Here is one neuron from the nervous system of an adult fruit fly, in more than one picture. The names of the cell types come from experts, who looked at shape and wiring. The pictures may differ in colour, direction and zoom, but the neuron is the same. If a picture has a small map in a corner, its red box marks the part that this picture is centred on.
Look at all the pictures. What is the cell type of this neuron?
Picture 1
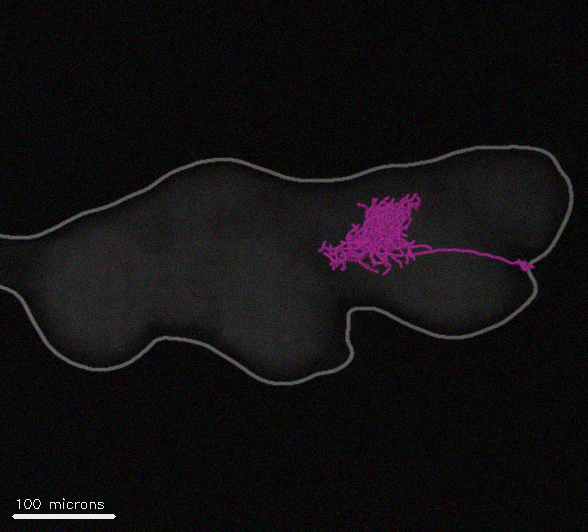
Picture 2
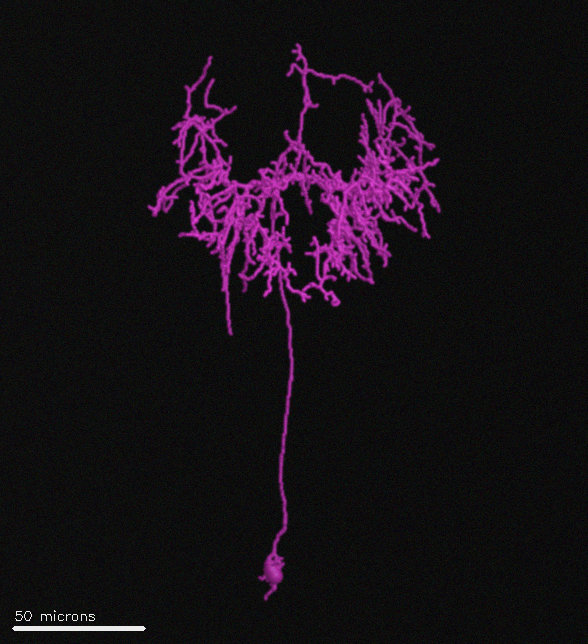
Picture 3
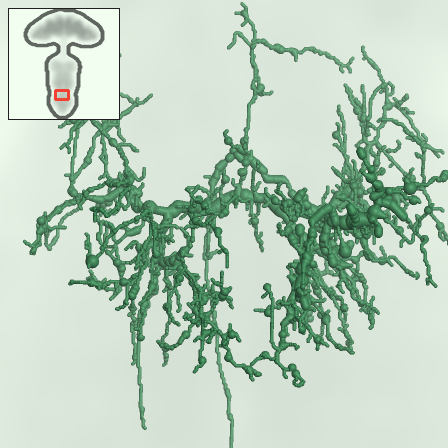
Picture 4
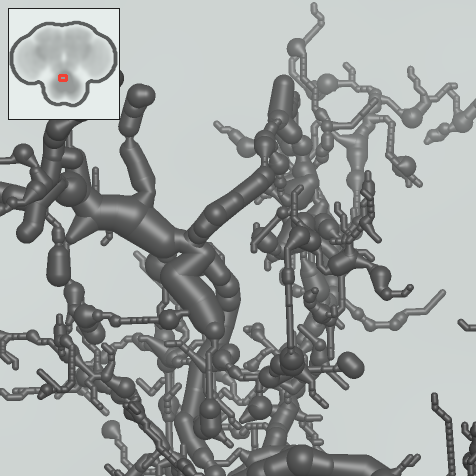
IN12B009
